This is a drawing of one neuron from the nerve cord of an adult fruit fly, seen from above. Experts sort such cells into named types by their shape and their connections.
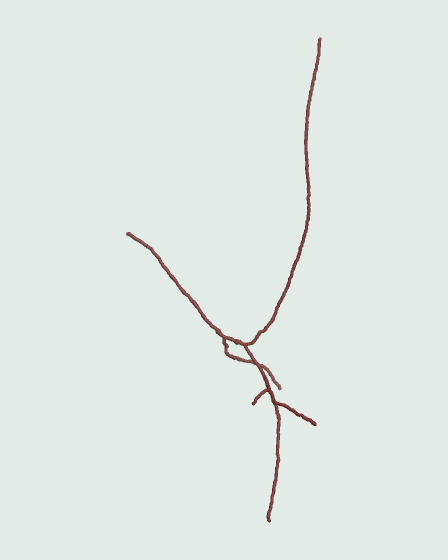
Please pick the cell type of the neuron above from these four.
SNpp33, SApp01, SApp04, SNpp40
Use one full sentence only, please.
On the level of cell type, this neuron is SApp04.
